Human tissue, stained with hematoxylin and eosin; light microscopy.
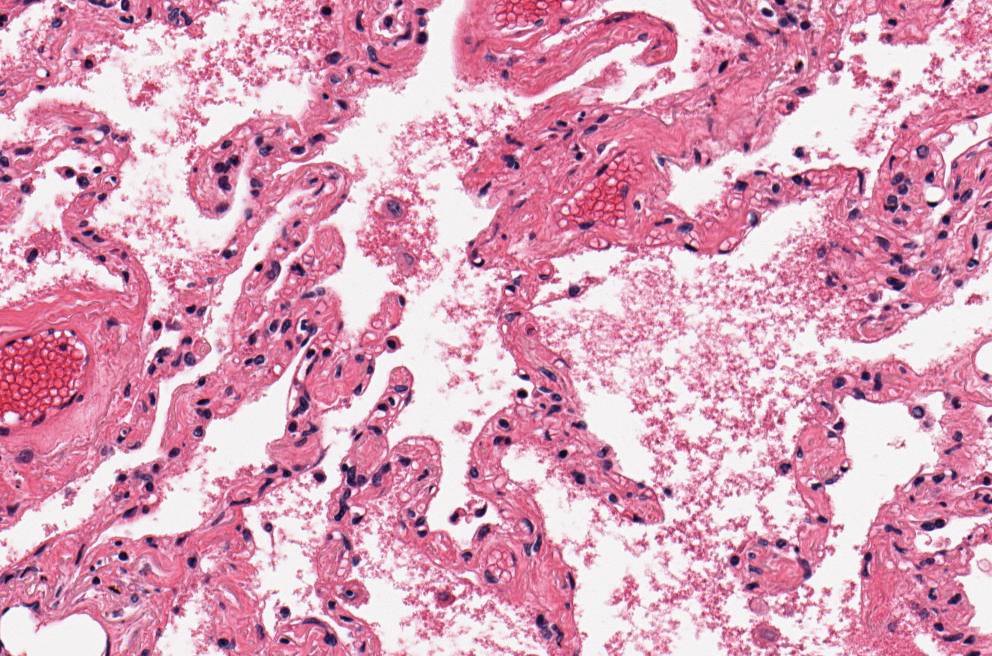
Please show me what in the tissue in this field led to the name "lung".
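The tissue is lung. Thin, wavy, branching septa cross the whole field and divide it into irregular open spaces, which agrees with the usual appearance of lung.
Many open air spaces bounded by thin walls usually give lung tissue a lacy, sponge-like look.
The septal surfaces carry a single layer of flattened to low cuboidal cells with dark nuclei, so this lining is not that of a bronchus.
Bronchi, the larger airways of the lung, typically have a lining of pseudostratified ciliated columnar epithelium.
At the left edge lies a vessel with a thick pink wall, its lumen packed with red blood cells. Smaller vessels within the septa, one of them in the upper centre-right, also contain red blood cells.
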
